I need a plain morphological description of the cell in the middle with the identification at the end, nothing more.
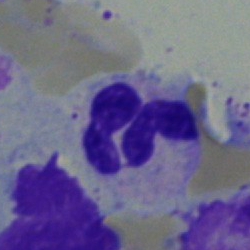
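Start with the nucleus: it is split into distinct lobes, with a narrow gap between them. Its chromatin is dense, dark purple and coarsely clumped. The cytoplasm is a pale lilac-grey and holds only fine, faint granules. Put together, this is a segmented neutrophil.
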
